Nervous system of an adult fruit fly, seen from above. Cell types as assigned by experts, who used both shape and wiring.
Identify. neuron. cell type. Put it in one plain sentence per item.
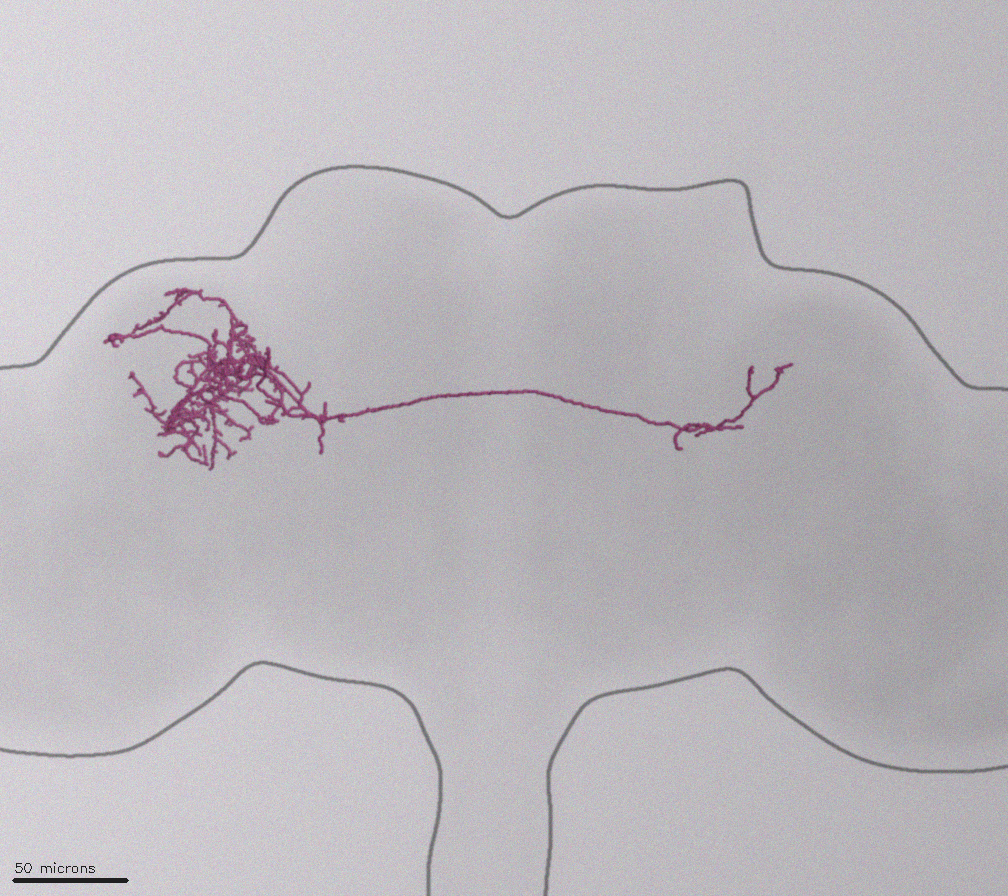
The cell type is AVLP723m.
